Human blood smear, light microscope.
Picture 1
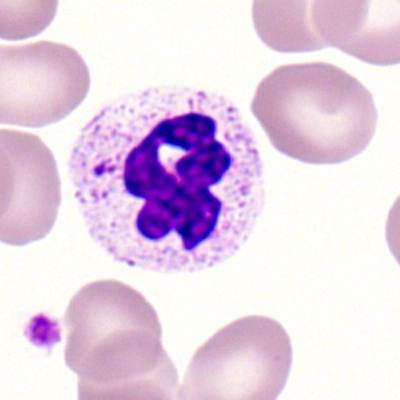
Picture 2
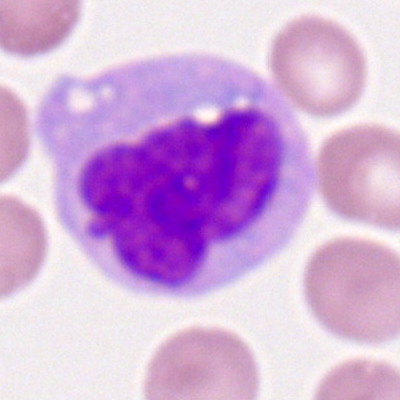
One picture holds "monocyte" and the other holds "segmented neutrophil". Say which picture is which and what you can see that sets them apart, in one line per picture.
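In picture 1 we see a segmented neutrophil: No vacuoles are seen in the cytoplasm.
In picture 2 we see a monocyte: A few small clear vacuoles lie in the upper part of the cell, at the upper left and along the top edge of the nucleus.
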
